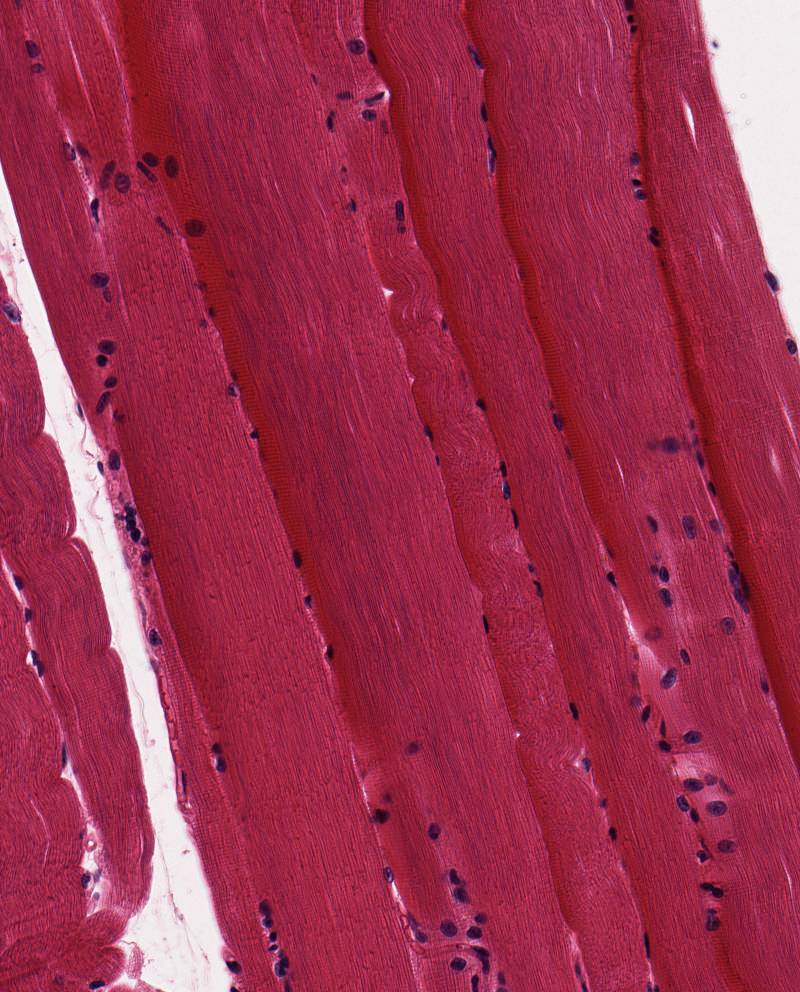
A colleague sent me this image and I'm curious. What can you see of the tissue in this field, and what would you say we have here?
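Long, parallel fibres, cut lengthwise, cross the entire field steeply from upper left to lower right. Their nuclei sit at the periphery of the fibres, along the edges, and are dark purple, oval to elongated along the fibre length. The fibre cytoplasm stains a deep pink-red with eosin. The tissue is skeletal muscle.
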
